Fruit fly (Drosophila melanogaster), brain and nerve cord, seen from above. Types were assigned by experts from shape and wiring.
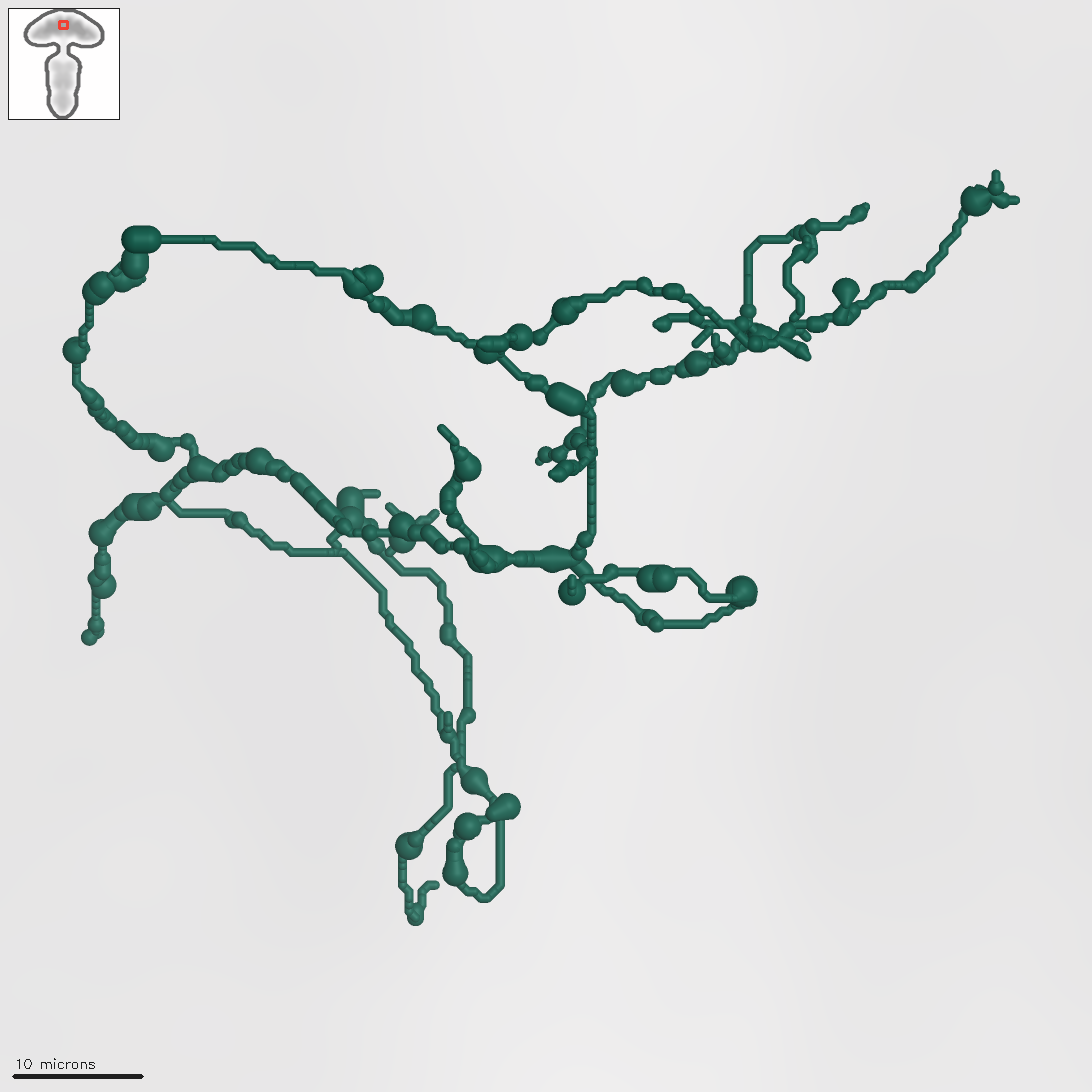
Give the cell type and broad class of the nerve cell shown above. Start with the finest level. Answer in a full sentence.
The cell type is GNG643.
The broad class is sensory neuron entering the brain.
